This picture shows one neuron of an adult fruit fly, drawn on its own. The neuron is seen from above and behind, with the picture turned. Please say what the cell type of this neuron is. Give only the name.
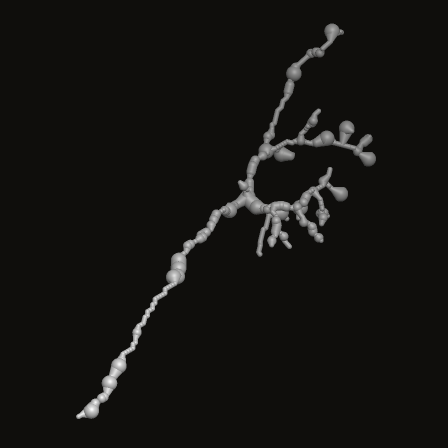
SNta26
